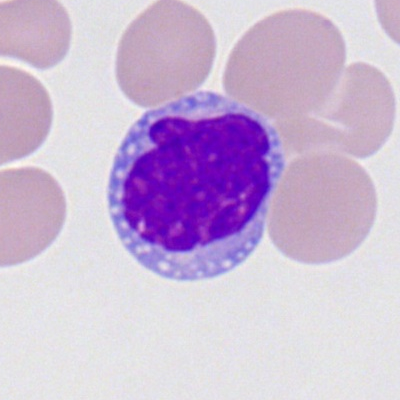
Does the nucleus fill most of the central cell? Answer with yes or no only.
Yes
